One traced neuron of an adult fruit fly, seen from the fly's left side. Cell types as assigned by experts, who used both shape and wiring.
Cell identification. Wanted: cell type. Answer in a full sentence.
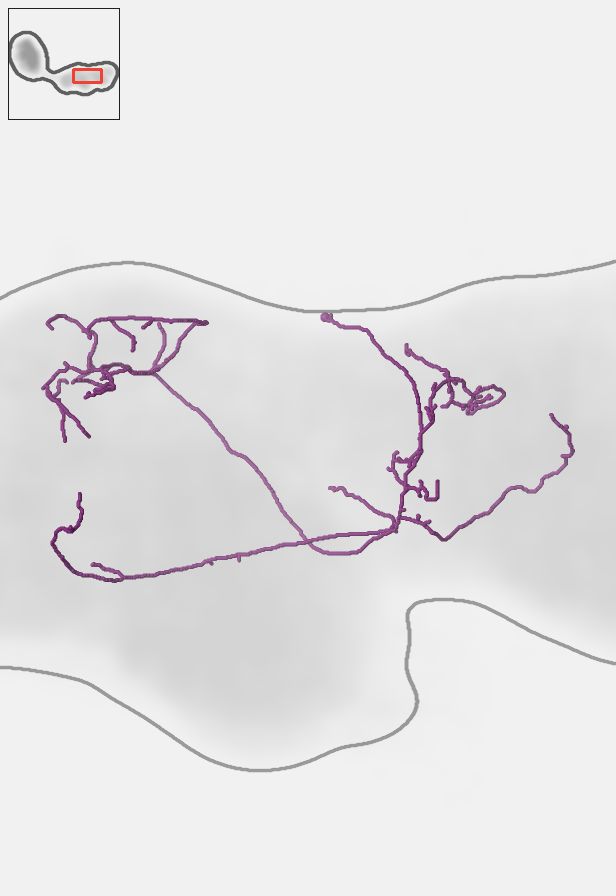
The cell type is IN17A102.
